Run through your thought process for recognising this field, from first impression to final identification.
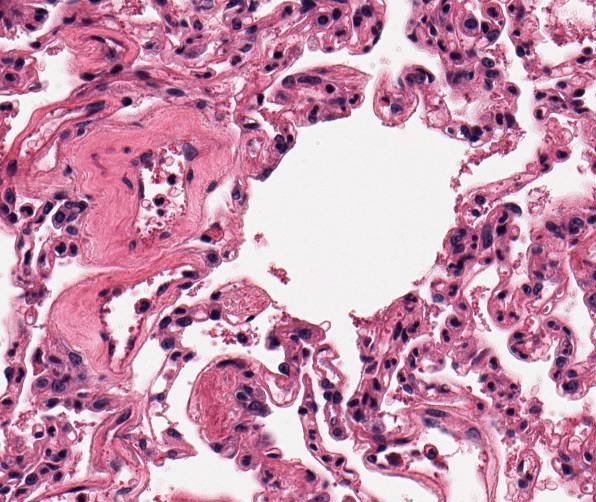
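Looking this over, I'd call it alveolus. Thin cellular septa form a lace-like network around many empty spaces.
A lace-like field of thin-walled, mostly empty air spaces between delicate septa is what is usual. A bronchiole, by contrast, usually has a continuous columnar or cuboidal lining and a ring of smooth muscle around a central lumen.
In the middle sits a large irregular empty space, with a few small detached tissue fragments lying loose in it. No fat cells anywhere.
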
